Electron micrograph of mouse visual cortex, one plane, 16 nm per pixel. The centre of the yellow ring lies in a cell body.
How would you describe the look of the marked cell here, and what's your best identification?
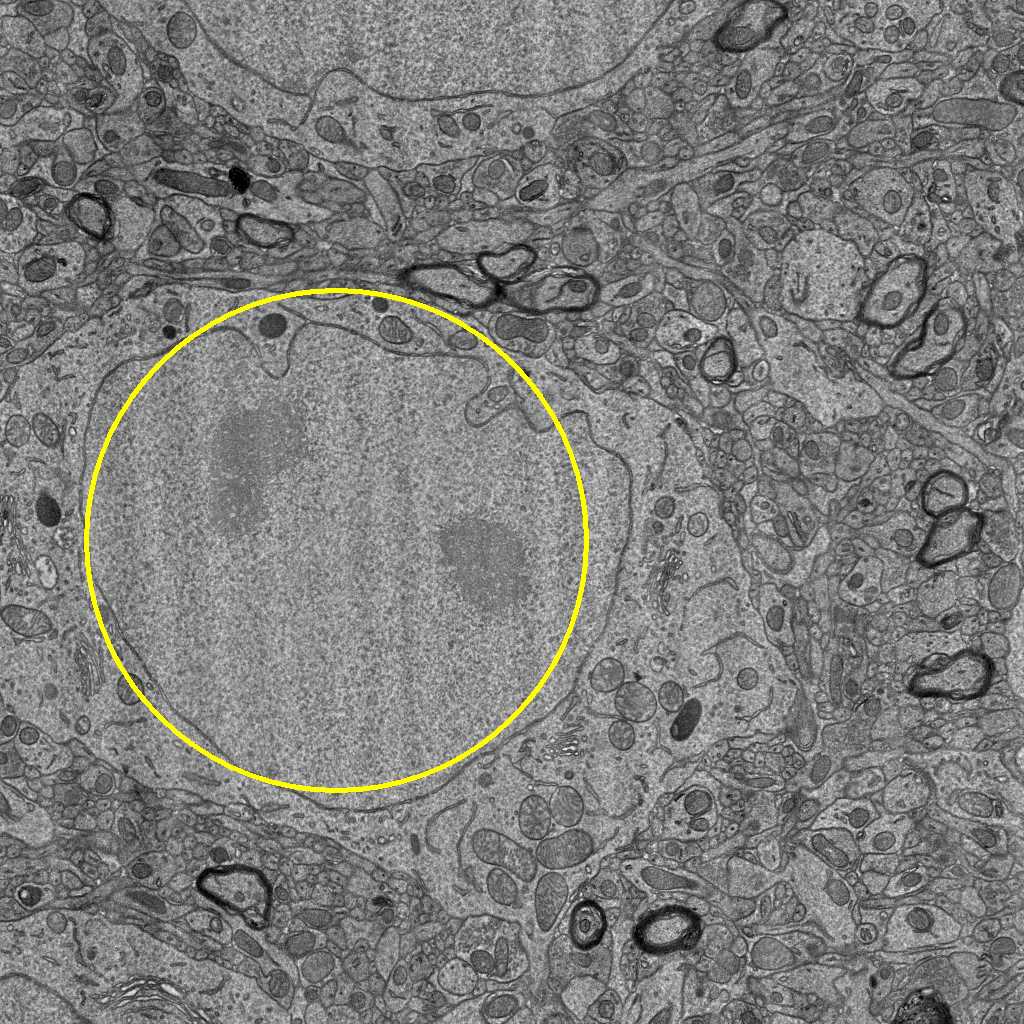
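Here the large, round nucleus fills almost the whole ring, and all of it is in view. Inside it, look for two fuzzy, slightly darker patches: one upper left, one right of centre. Now trace the outline along the top, where a small inward notch keeps it from being perfectly smooth. In the cytoplasmic rim above the nucleus sit a few small mitochondria. This is an excitatory neuron.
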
